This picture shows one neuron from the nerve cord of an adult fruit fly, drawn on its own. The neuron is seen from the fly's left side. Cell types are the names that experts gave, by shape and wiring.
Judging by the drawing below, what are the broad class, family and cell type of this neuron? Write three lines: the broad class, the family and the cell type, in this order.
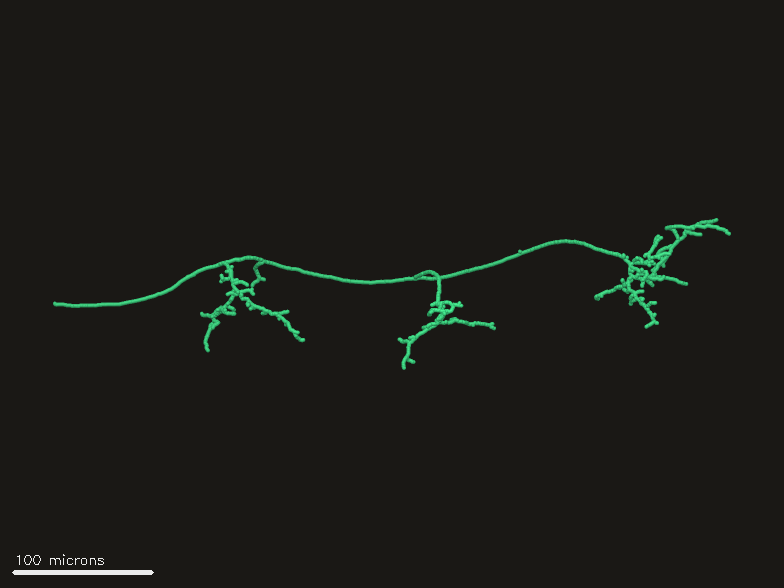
descending neuron
hemilineage LB6
DNge023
